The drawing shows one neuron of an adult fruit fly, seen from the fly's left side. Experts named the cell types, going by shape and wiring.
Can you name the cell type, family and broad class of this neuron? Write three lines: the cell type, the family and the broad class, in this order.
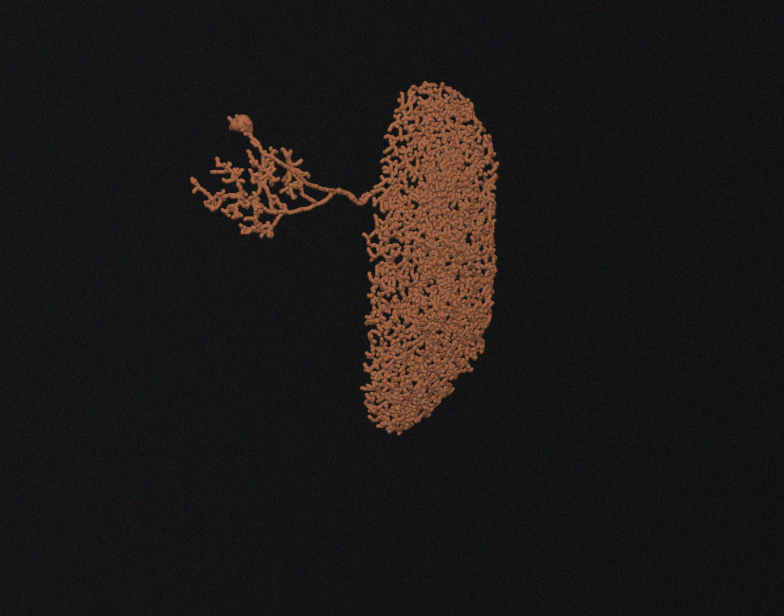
LT1d
hemilineage VLPl2_lateral
visual projection neuron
